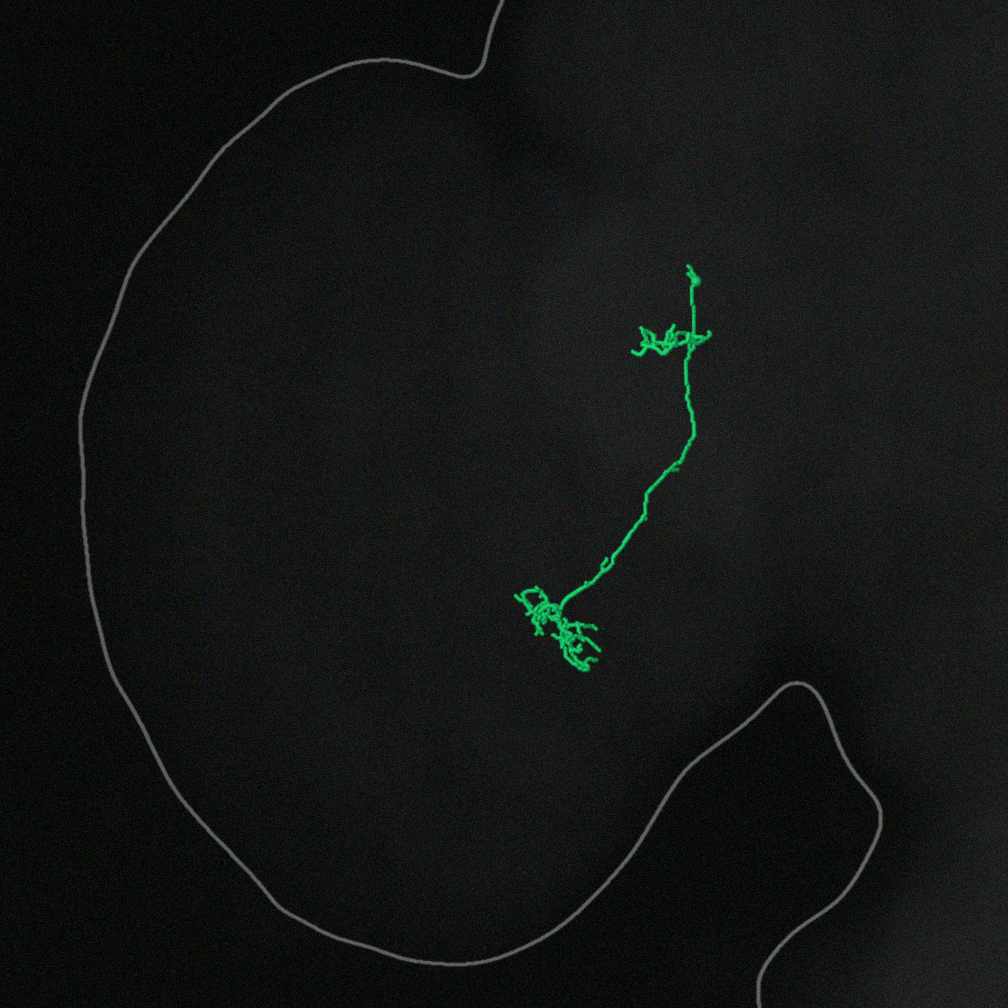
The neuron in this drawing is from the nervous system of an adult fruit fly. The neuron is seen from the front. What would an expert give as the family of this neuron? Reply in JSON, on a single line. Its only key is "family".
{"family": "hemilineage VPNp2"}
